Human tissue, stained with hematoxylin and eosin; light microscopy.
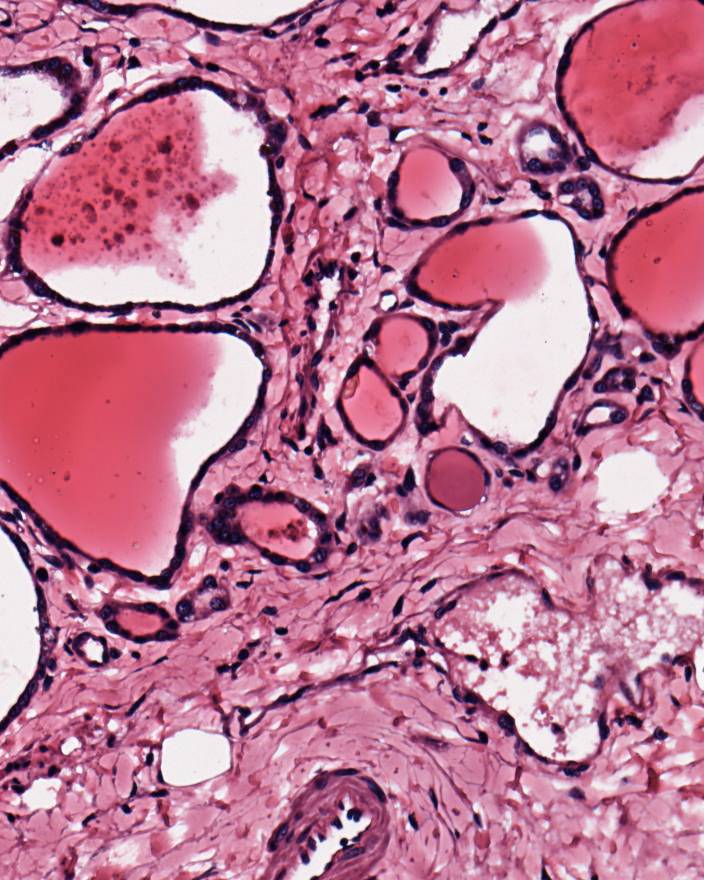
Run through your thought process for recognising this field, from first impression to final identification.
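Thyroid follicle profiles, rounded and irregular and of widely varying size, lie scattered through this field, the largest at the left and upper right. Each is lined by a single layer of flattened to low cuboidal cells with dark nuclei.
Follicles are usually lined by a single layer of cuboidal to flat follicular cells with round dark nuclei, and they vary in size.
In the large follicle at the upper left, the colloid contains many small dark red droplets. Between the follicles lies loose pale pink fibrous stroma with sparse, scattered spindle-shaped nuclei.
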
